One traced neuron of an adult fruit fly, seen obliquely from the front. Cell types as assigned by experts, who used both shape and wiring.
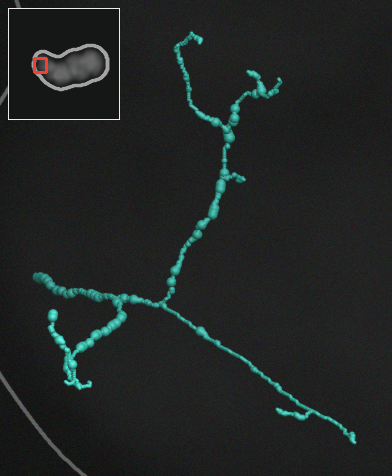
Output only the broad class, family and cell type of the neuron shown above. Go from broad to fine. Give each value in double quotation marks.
"sensory neuron entering the nerve cord", "class mechanosensory proprioceptive", "SNpp51"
